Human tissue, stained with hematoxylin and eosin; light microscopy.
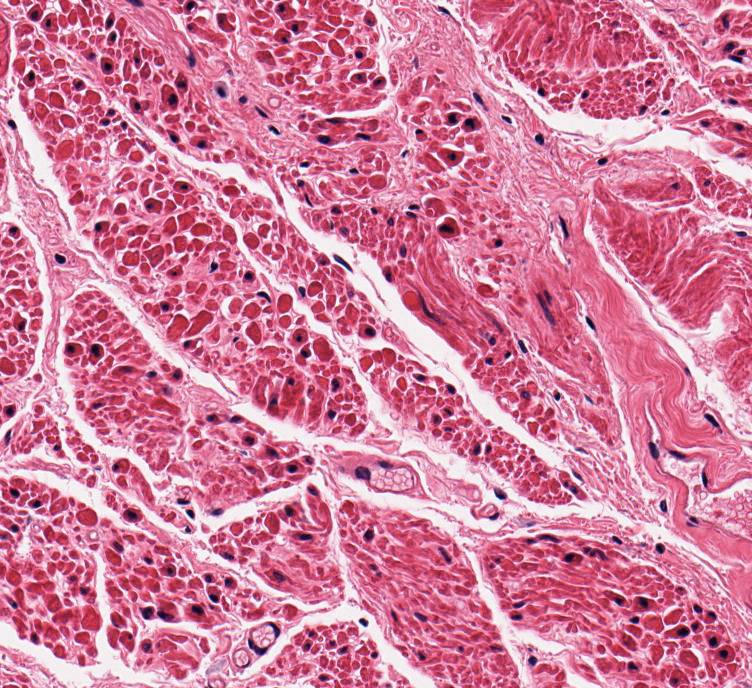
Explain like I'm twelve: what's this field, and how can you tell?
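Smooth muscle fills this field. Point one: most bundles, especially on the left and lower parts, are cut across and show small round to polygonal cell profiles. Point two: toward the right, some bundles are cut lengthwise, with elongated, spindle-shaped nuclei.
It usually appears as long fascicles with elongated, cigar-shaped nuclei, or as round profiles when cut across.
Point three: there is no epithelium or gland anywhere. Point four: empty white clefts separate many bundles, consistent with shrinkage during processing.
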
